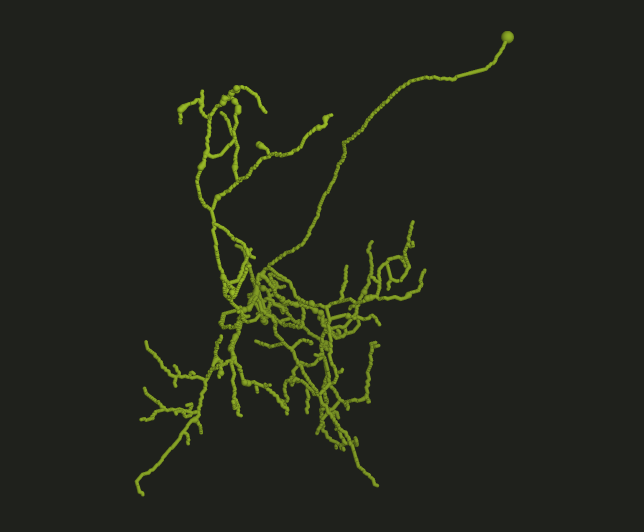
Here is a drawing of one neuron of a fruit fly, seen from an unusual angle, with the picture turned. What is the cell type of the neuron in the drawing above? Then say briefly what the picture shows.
It is of cell type IN12B063_b. This is a nerve-cord intrinsic neuron. Its cell body lies at the upper right of the picture. The picture shows dozens of branch ends.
